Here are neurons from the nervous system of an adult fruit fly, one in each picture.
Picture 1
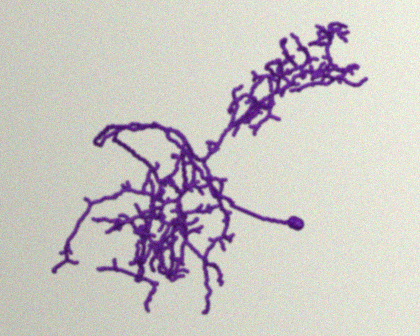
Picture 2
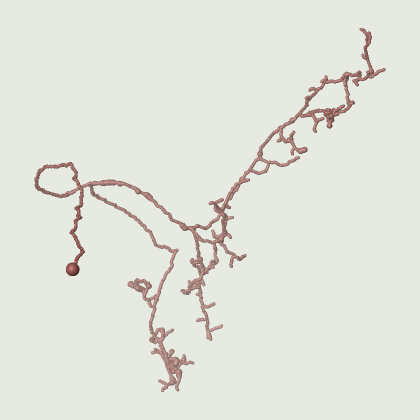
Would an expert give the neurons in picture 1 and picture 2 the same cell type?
no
